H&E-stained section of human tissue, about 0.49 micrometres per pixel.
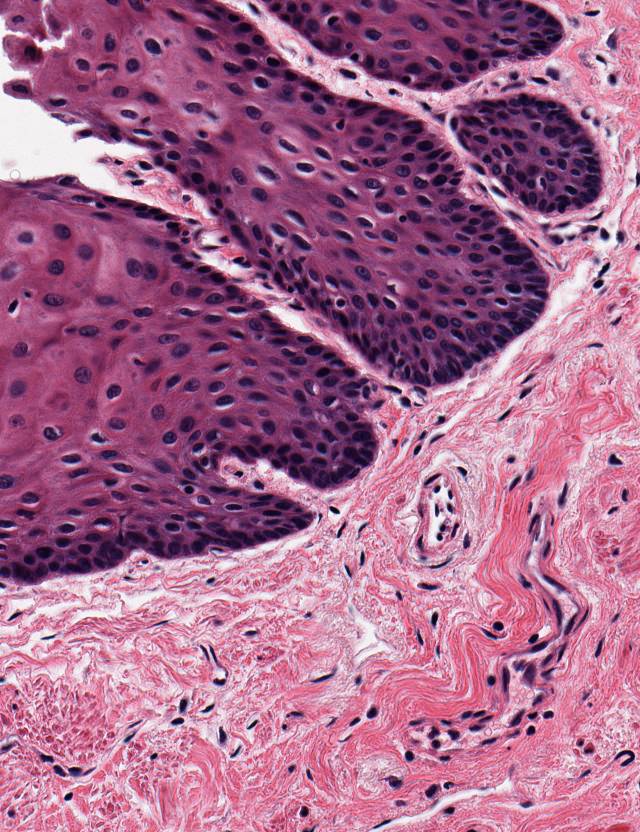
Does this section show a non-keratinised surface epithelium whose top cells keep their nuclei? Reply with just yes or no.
Yes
